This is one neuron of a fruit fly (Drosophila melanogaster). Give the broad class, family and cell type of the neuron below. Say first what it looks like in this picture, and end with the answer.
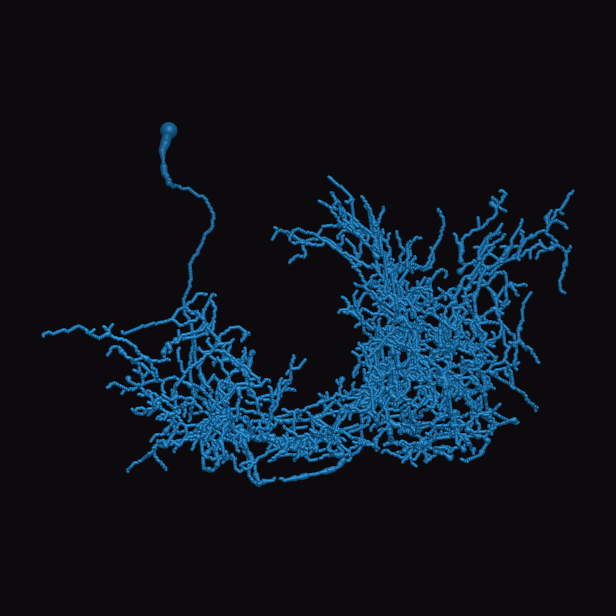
The cell body is at the upper left of the picture. The picture shows more than a hundred branch ends. This is a central-brain intrinsic neuron. The family is hemilineage SMPpm1. It is of cell type PPM1205.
